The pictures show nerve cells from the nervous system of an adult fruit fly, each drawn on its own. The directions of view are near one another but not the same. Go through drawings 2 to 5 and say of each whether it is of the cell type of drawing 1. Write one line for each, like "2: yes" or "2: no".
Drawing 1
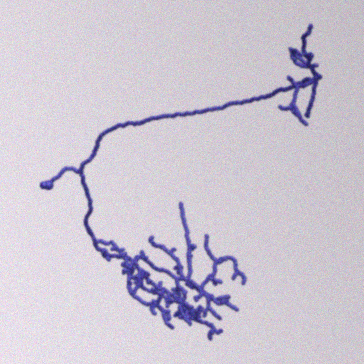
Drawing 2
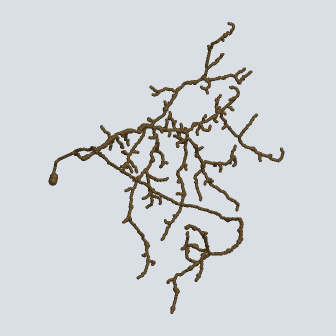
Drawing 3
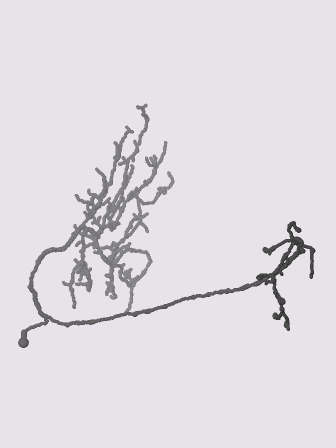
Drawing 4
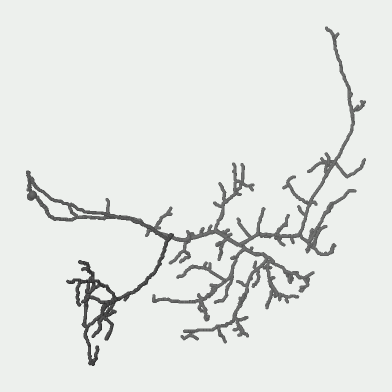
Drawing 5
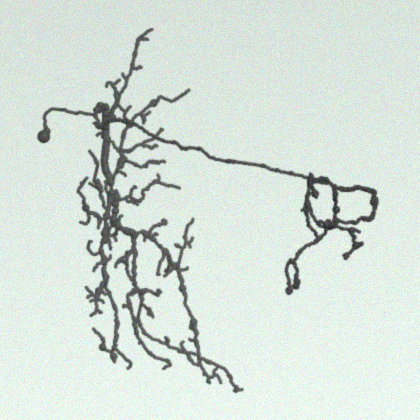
2: yes
3: no
4: yes
5: yes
